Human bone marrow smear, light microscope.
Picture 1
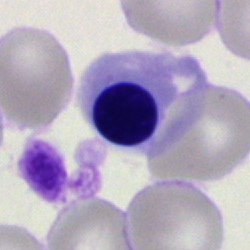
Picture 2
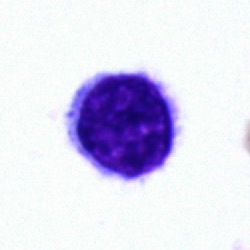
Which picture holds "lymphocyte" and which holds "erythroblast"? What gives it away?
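Start with picture 1: that is the erythroblast, and picture 2 is the lymphocyte. In the erythroblast the chromatin is very dense and evenly dark blue-purple, with no pattern to be made out inside it, and no nucleoli can be seen.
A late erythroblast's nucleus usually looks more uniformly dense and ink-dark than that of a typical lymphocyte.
Its cytoplasm has no granules, and a red cell presses against its right side. The lymphocyte has a round outline with a slightly ragged edge, and only a very thin, pale bluish rim of cytoplasm, also without granules, around the nucleus.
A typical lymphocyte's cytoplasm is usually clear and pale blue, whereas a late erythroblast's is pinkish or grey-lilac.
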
